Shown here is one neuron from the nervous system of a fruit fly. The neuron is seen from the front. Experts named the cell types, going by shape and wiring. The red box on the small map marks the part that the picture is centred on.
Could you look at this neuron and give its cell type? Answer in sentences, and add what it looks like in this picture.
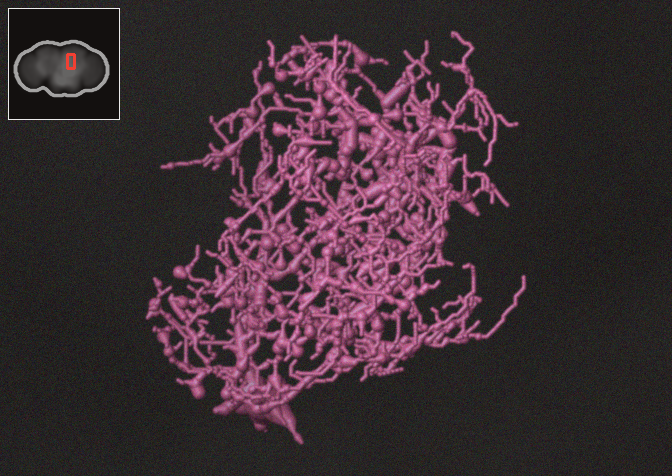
It is of cell type INXXX225. Its broad class is nerve-cord intrinsic neuron. As drawn here it is about as wide as it is tall.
